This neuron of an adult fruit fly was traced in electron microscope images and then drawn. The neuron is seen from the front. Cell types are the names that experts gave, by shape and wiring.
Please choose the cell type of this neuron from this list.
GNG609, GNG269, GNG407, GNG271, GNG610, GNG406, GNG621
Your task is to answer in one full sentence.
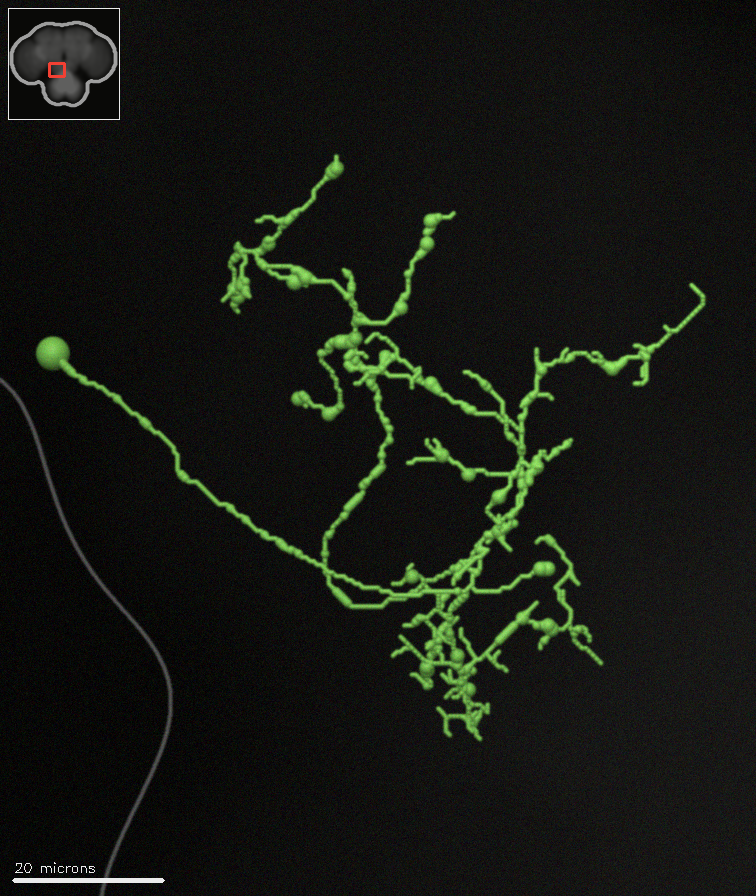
Under the cell type GNG610 falls this neuron.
